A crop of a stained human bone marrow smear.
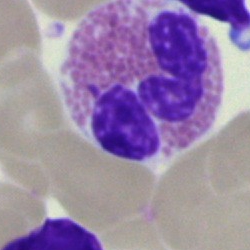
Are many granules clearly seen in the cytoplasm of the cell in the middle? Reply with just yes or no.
Yes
